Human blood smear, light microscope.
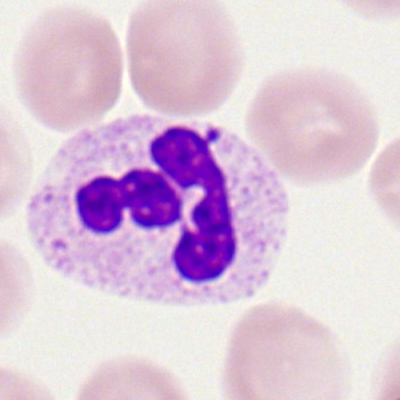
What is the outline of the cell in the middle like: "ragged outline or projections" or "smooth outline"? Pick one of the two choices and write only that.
Smooth outline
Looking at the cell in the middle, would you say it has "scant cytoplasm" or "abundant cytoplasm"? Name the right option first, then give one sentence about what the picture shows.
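Abundant cytoplasm. The cytoplasm is plentiful and pale pink-lilac.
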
